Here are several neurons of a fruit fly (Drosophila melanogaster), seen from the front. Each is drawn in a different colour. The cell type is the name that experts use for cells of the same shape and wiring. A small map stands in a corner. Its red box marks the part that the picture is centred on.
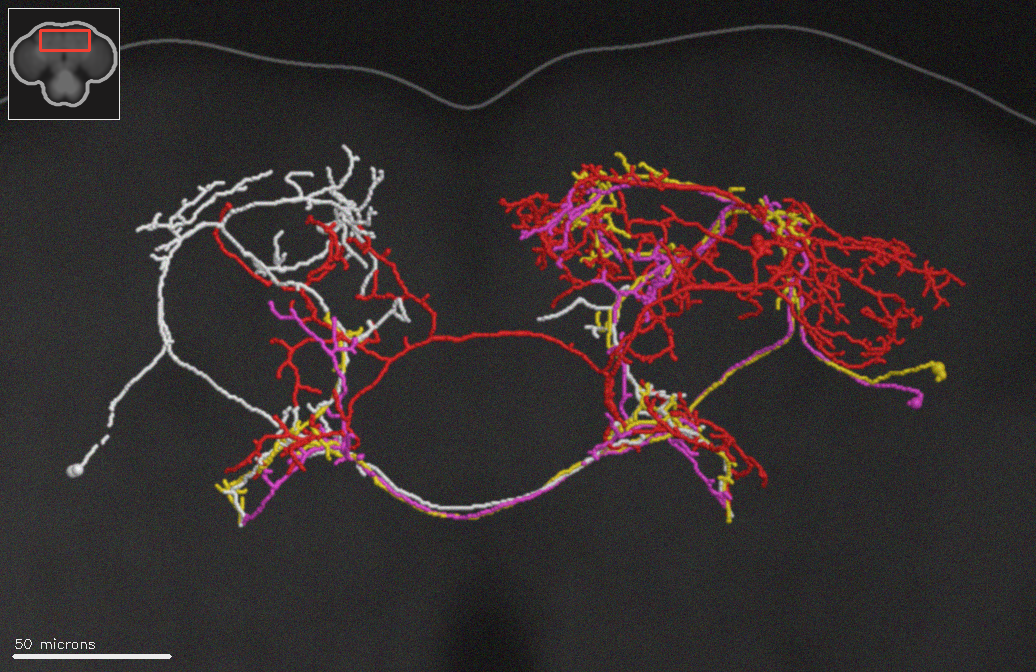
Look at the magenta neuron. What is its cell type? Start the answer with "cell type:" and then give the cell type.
cell type: SMP008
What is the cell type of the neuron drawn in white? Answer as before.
cell type: SMP007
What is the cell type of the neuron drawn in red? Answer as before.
cell type: SMP151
